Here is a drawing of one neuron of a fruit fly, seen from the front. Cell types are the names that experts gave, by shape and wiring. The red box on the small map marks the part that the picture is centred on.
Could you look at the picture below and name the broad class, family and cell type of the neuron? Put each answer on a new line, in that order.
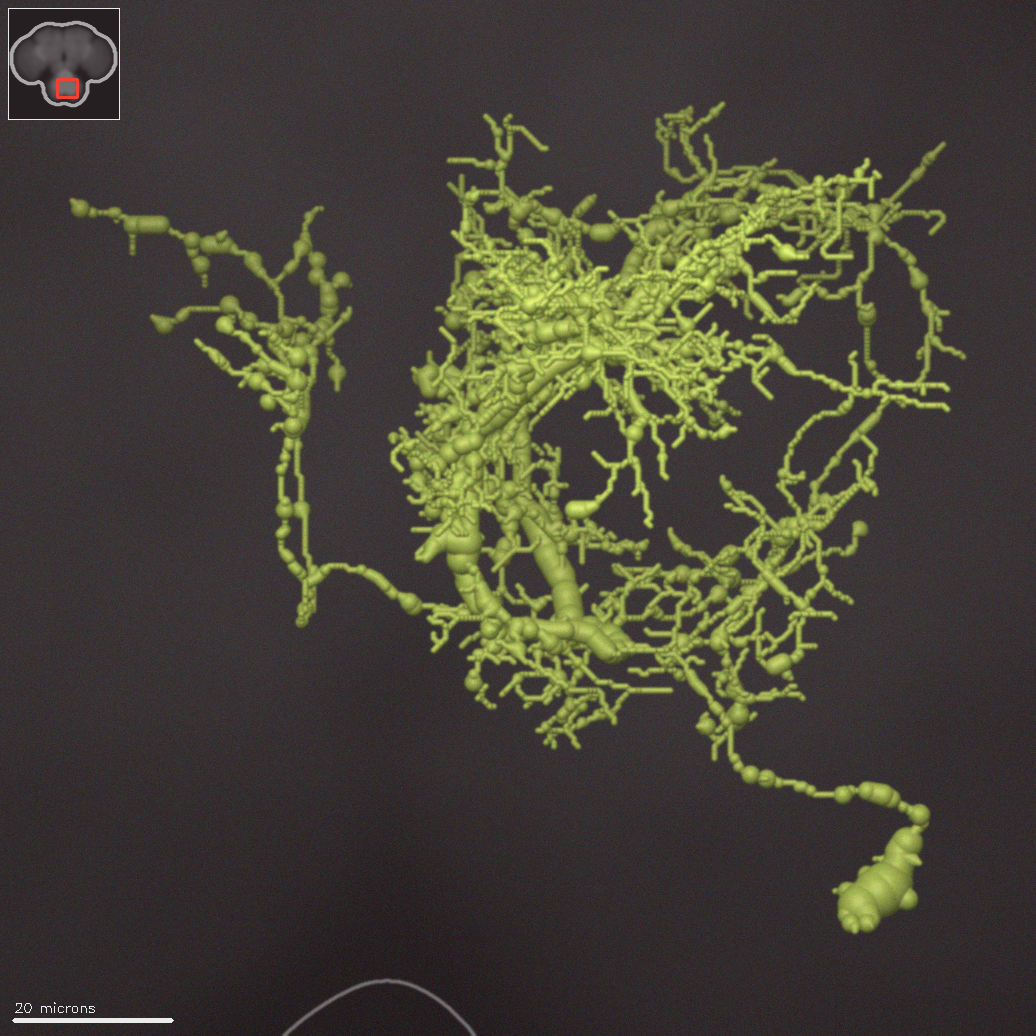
nerve-cord intrinsic neuron
hemilineage 06B
IN06B021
